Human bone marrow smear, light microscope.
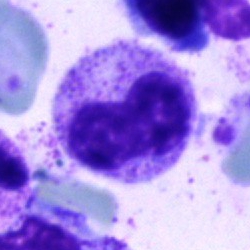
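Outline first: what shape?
Round.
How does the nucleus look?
It has a notch in its upper edge, so it's kidney-shaped.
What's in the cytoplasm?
Many small purple-pink granules, filling it.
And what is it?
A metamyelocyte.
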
